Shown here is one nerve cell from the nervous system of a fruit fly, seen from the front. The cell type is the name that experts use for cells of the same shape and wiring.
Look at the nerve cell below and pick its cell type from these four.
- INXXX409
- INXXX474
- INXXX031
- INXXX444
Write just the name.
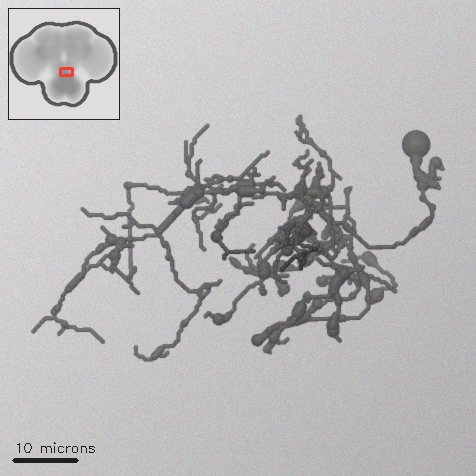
INXXX444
